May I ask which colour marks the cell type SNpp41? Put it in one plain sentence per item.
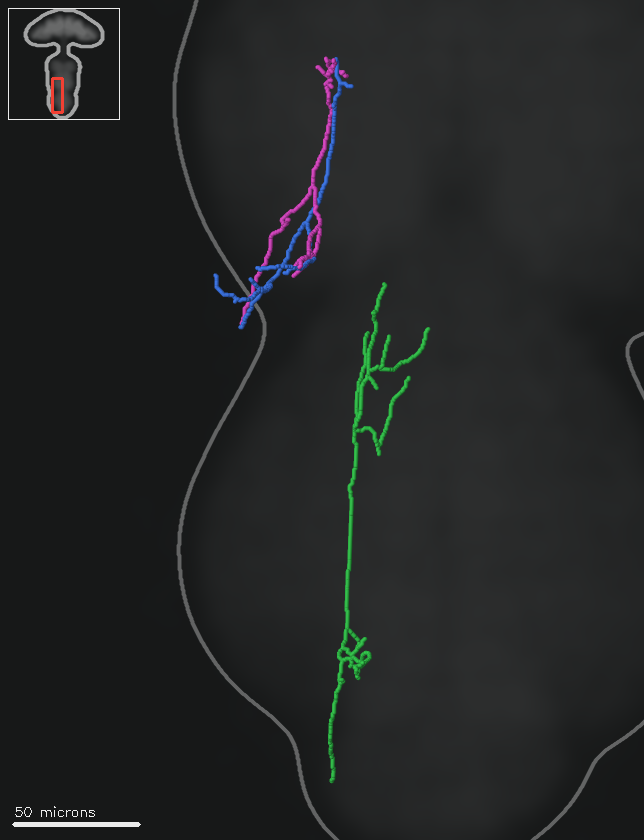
The colour is blue.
